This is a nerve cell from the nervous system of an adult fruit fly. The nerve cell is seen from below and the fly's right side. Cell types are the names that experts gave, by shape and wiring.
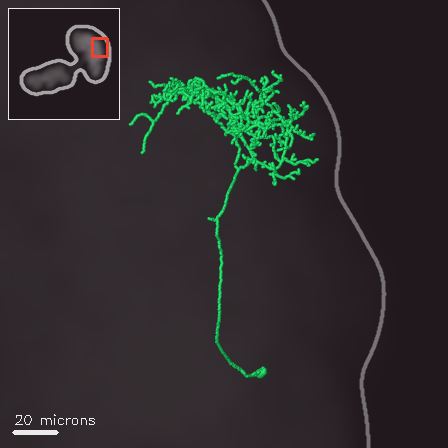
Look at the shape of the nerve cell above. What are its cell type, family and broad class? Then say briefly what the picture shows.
It is of cell type SMP004. The family is hemilineage LHl2_dorsal. This is a central-brain intrinsic neuron. It lies in the brain. From top to bottom in the picture it spans about 140 microns. The picture shows dozens of branch ends.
